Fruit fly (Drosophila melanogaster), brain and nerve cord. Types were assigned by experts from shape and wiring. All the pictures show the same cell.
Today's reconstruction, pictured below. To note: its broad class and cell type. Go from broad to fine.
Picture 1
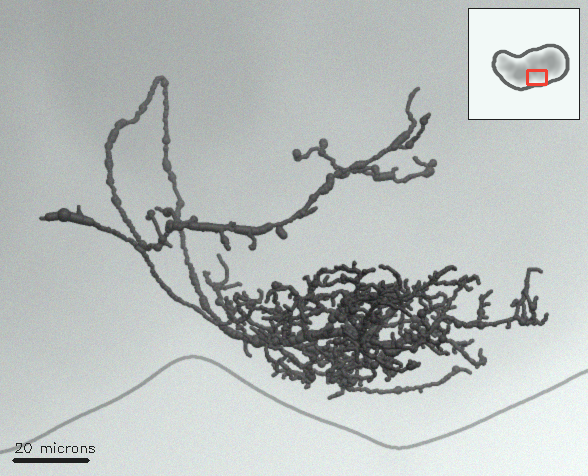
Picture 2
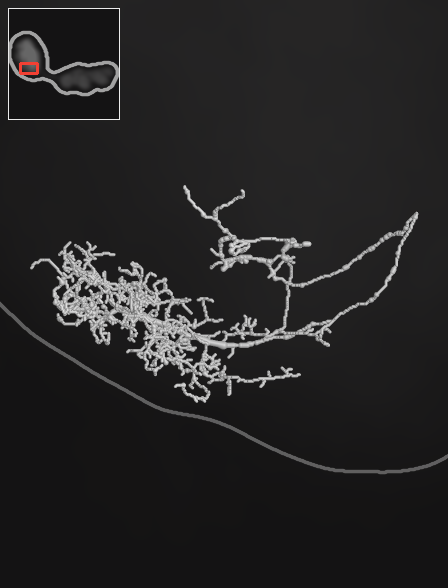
central-brain intrinsic neuron; GNG199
